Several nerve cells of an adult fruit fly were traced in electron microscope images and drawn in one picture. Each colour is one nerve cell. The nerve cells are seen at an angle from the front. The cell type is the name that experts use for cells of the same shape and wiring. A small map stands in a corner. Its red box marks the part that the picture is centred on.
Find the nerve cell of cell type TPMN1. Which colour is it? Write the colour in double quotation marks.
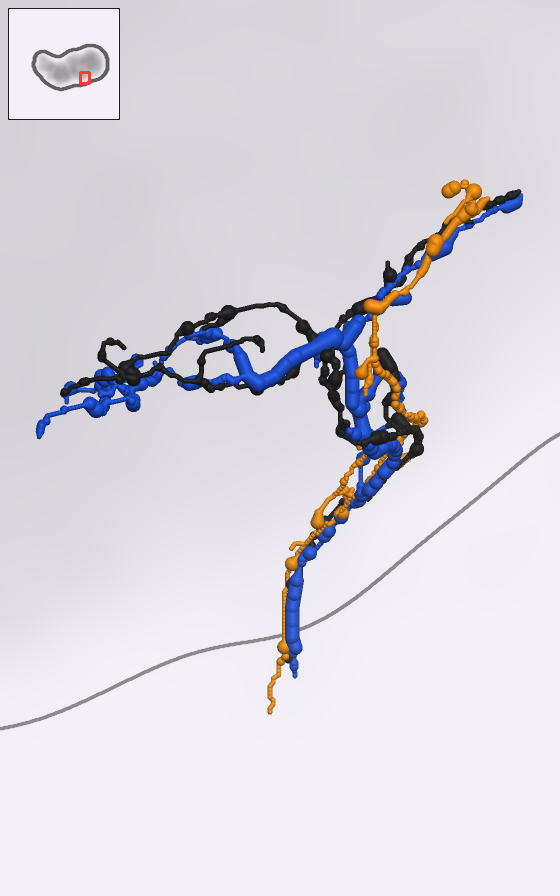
"black"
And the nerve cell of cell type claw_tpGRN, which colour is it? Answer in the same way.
"orange"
